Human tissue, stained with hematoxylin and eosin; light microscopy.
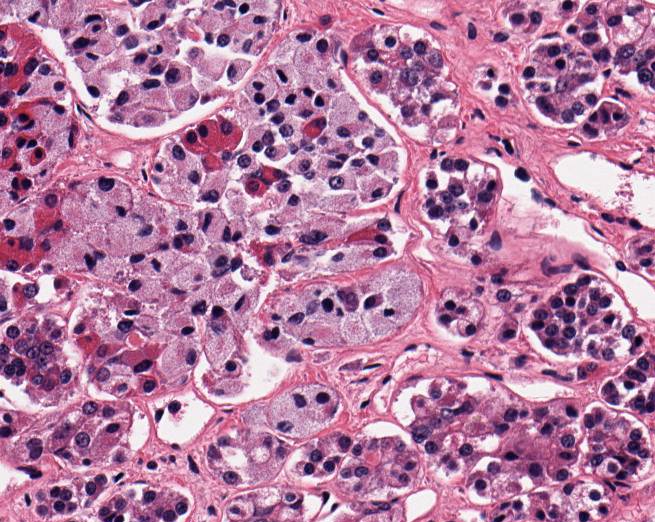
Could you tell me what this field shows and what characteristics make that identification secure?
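Answer: pars distalis of the pituitary. Its cells lie in solid rounded nests, with no central gland lumen, separated by thin pink fibrous septa. Most cells have pale lilac-grey granular cytoplasm, while scattered cells with bright red granular cytoplasm are commonest in the left half.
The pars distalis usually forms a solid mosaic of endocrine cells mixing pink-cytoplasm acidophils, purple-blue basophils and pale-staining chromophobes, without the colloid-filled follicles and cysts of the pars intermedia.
Here the solid nests and the mixed red and paler cells agree with that.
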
